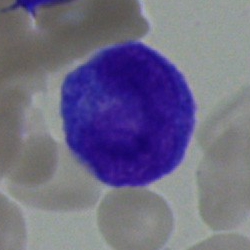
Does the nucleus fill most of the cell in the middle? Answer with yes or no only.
Yes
